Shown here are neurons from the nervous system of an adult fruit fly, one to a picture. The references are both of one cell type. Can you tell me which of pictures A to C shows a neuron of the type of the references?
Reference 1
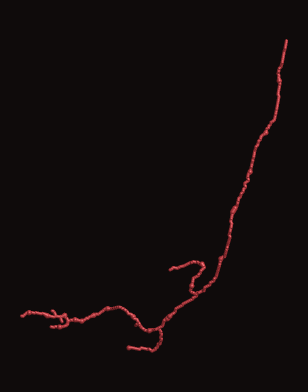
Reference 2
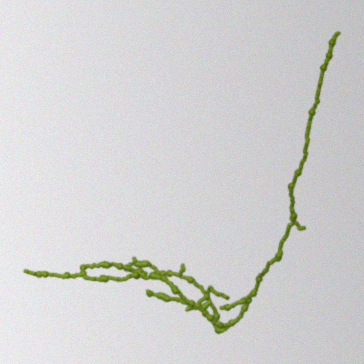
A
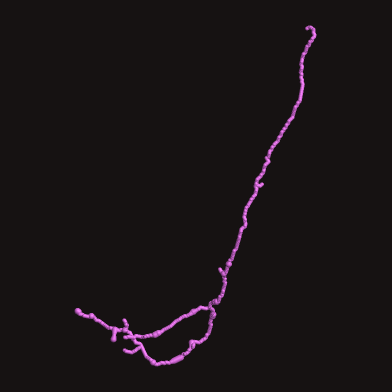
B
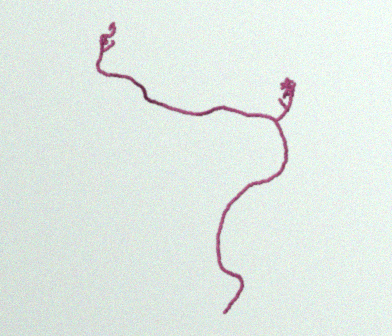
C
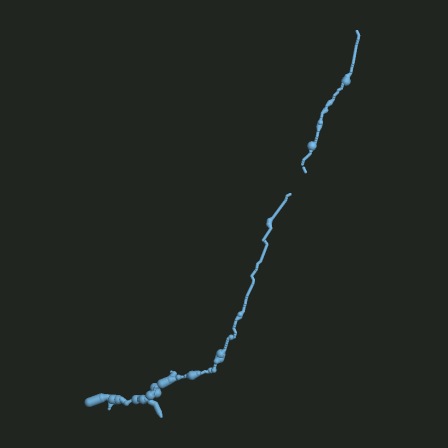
Picture A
